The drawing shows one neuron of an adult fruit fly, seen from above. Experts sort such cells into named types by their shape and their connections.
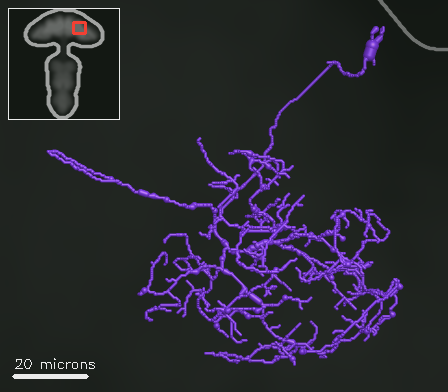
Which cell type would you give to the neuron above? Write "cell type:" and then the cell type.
cell type: CB1655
